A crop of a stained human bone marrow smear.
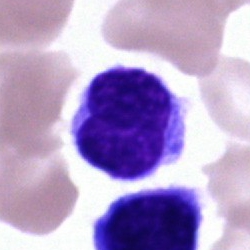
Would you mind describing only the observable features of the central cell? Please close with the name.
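Scant pale blue cytoplasm forms a rim, widest on the right. Nucleus fills most of the cell; a curved groove crosses it, giving a folded look. Chromatin dense, dark purple. This is a lymphocyte.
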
